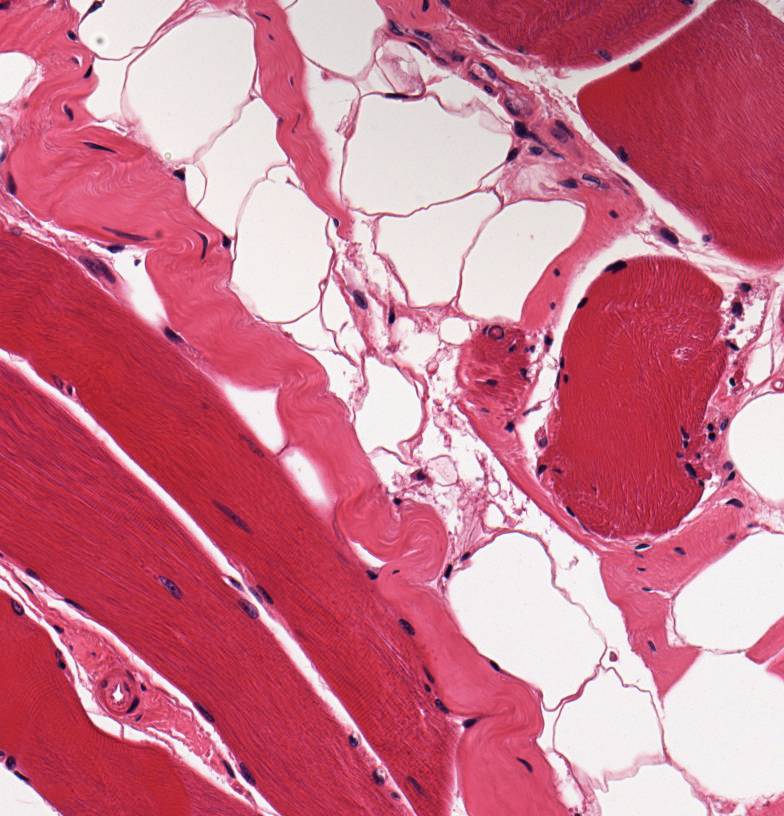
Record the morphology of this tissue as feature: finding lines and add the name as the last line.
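Fibres, lower left: long, running diagonally from upper left toward lower right
Nuclei: flattened, at fibre edges rather than centres
Cross-cut fibre, right side: large, deep red, small dark nuclei around its rim
Connective tissue: loose, delicate, between the fat cells in the centre, scattered small dark nuclei
Name: skeletal muscle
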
